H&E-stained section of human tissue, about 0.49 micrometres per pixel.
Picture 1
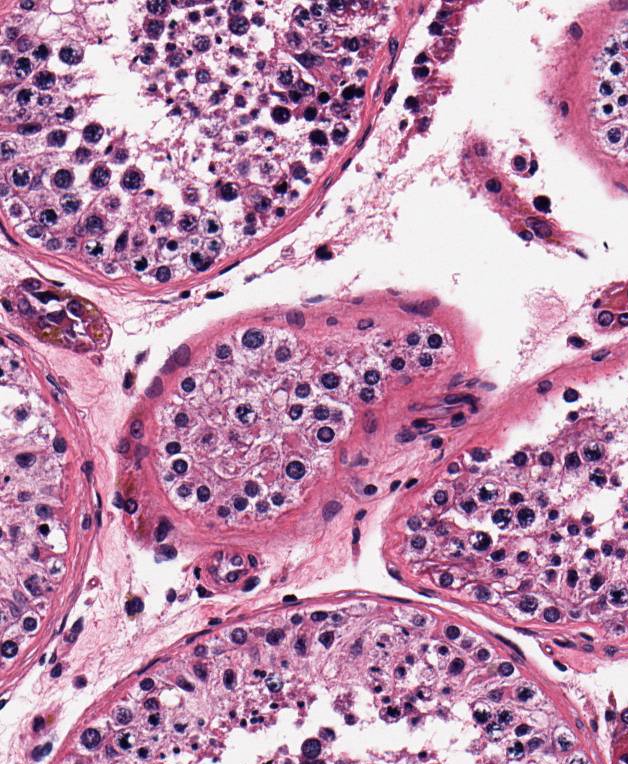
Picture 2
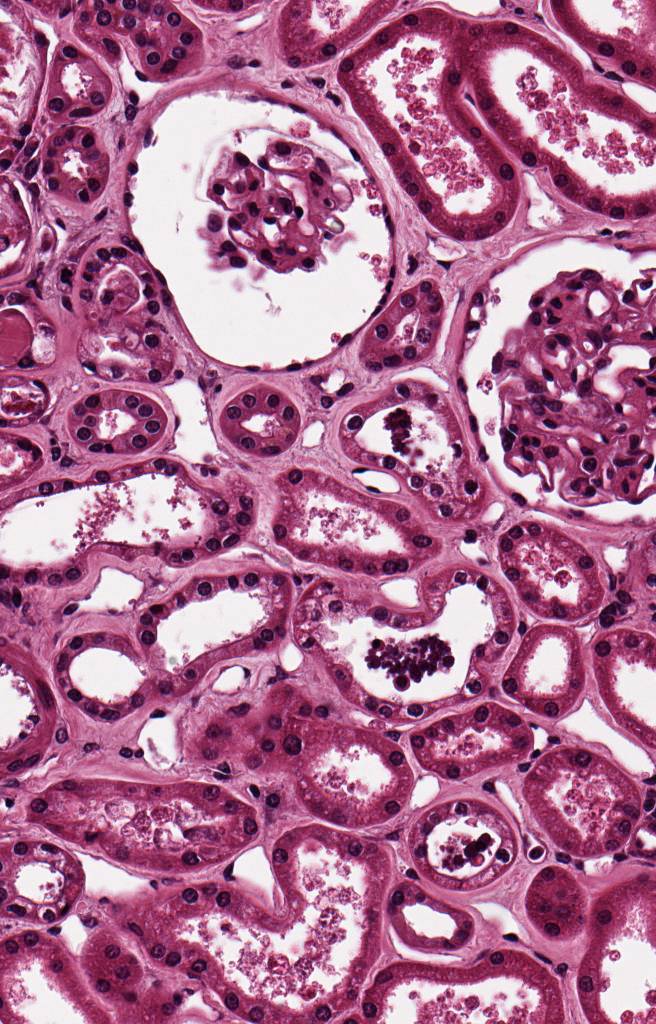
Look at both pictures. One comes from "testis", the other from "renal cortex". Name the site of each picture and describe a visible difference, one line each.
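Picture 1 shows tissue from the testis. The surrounding tubules are packed with many layers of cells, many with large round nuclei with coarse dark chromatin.
Picture 2 shows tissue from the renal cortex. The tubules are lined by a single layer of cuboidal cells with round dark nuclei and pink cytoplasm.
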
